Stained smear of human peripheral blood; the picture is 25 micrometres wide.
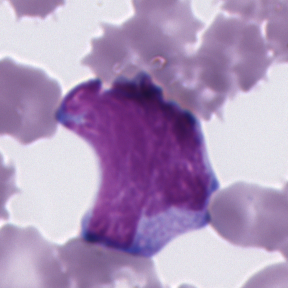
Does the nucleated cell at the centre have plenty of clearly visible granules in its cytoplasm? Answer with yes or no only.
No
